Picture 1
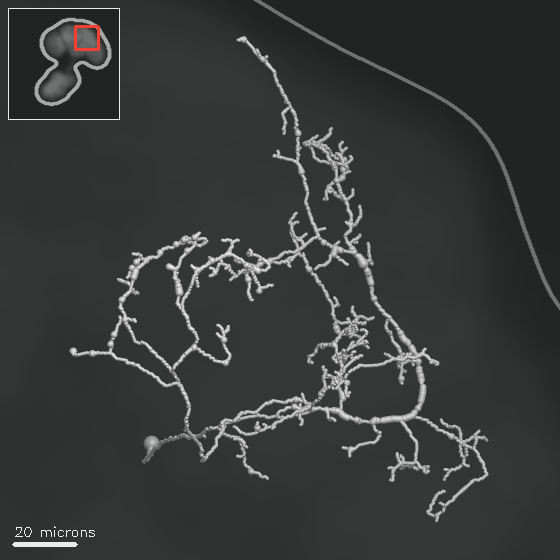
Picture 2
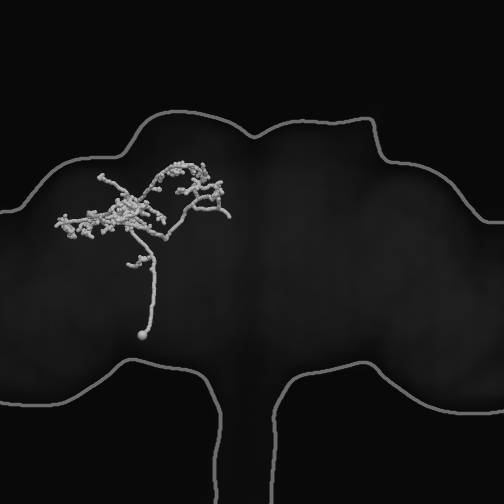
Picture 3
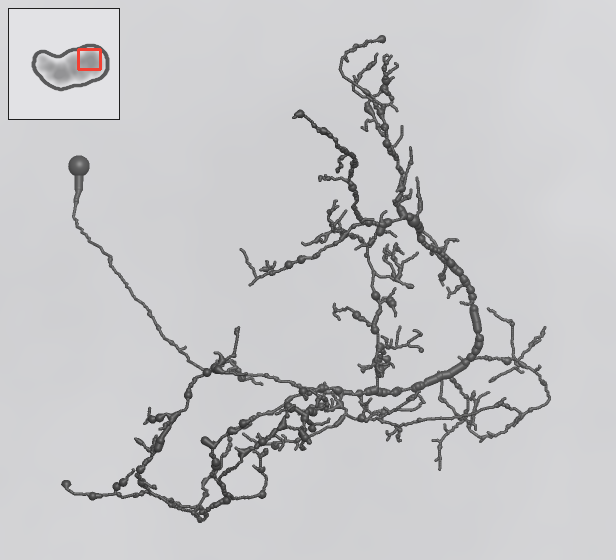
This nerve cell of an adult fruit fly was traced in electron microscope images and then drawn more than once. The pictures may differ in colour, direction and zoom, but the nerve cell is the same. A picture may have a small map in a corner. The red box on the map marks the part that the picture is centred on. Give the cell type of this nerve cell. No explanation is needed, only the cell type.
AVLP705m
